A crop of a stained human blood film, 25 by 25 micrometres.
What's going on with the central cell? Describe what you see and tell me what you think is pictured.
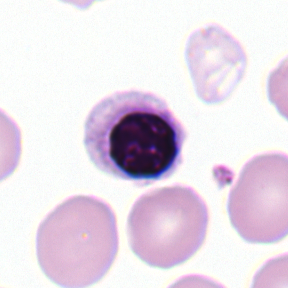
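I notice a round outline with a slightly fuzzy edge, about 9 micrometres across. The chromatin is dense and dark purple, its coarse clumps parted by slightly paler streaks. Around the nucleus runs a pale lilac rim of cytoplasm, widest on the left side, with a faint fine granular texture and no coarse coloured granules. So I'd call it a normoblast.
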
